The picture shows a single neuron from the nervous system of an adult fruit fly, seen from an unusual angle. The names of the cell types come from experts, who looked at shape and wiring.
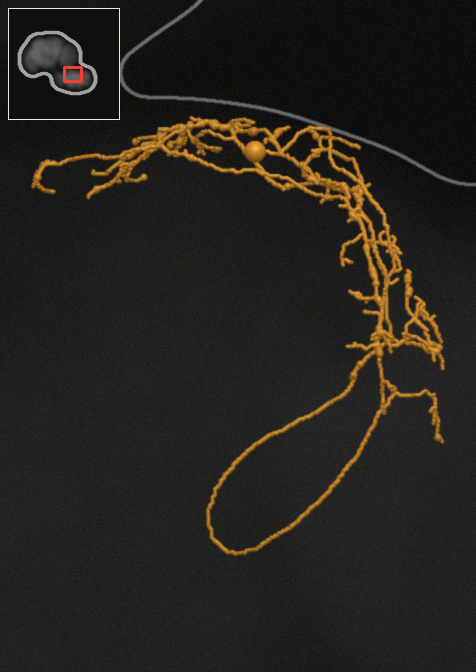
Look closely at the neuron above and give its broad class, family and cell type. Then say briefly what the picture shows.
It is a nerve-cord intrinsic neuron. The family is hemilineage 17A. It is of cell type IN17A100. The cell body is at the top of the picture. Dozens of branch ends can be seen.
